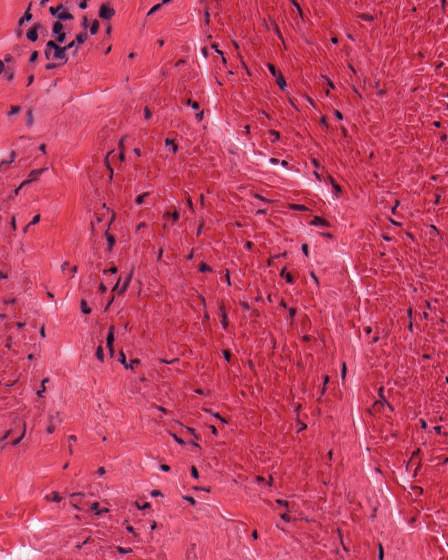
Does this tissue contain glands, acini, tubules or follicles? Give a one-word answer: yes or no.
No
